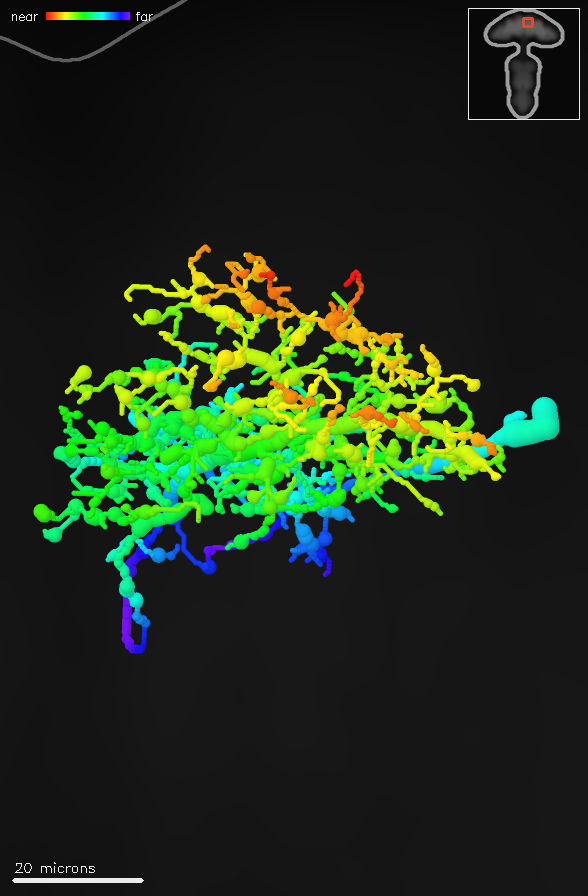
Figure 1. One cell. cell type: GNG179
